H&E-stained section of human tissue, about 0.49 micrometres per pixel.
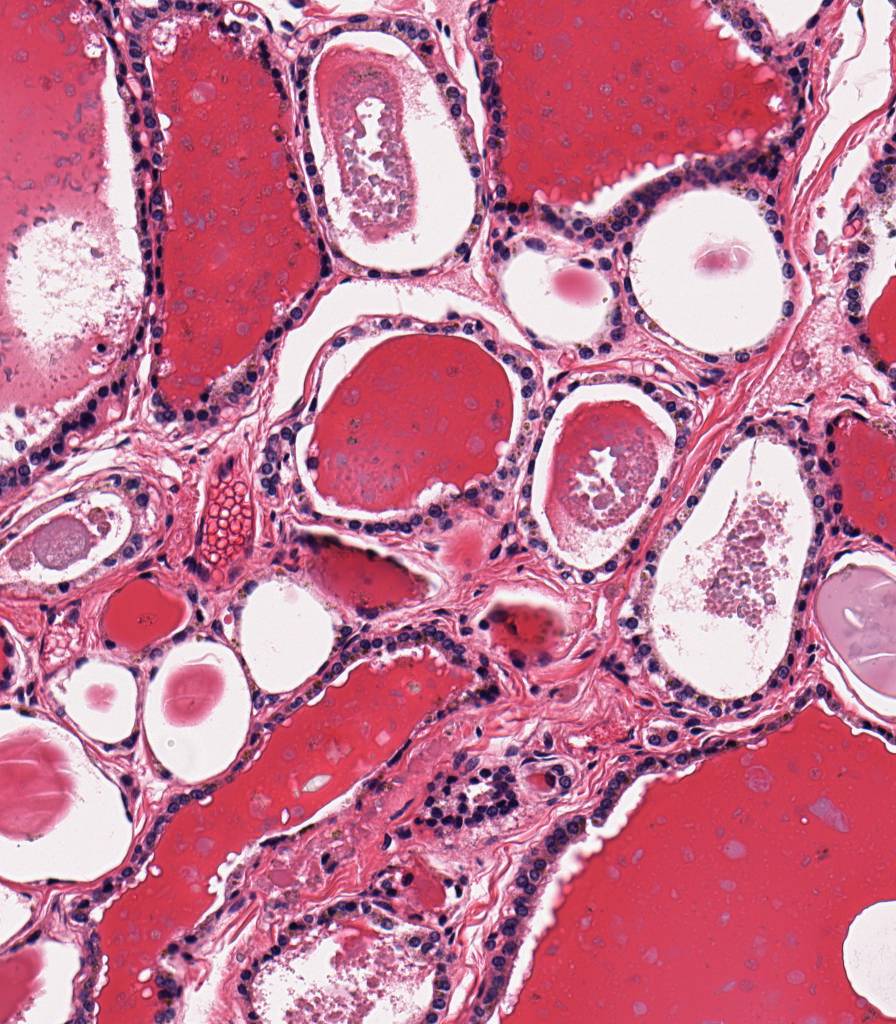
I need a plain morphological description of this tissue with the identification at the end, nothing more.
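Arrangement: closely packed rounded to oval follicles of widely varying size, separated by thin septa. Lining: one layer of flattened to low cuboidal cells with small dark round nuclei. Several centre and right follicles: mostly clear pale content, small pink clumps in the middle. Tissue: thyroid.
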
